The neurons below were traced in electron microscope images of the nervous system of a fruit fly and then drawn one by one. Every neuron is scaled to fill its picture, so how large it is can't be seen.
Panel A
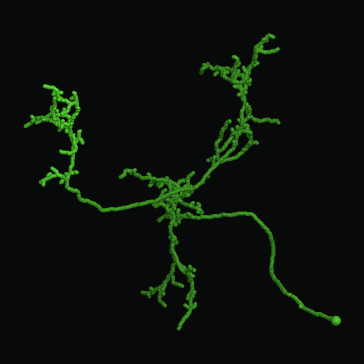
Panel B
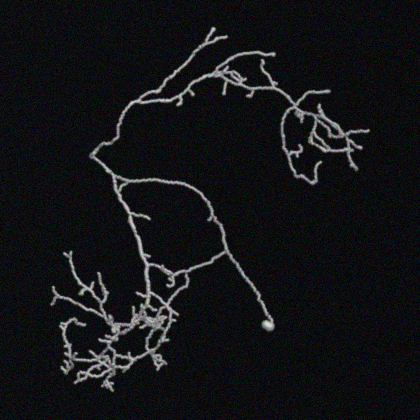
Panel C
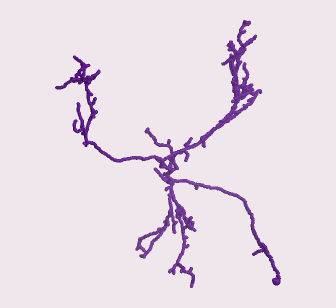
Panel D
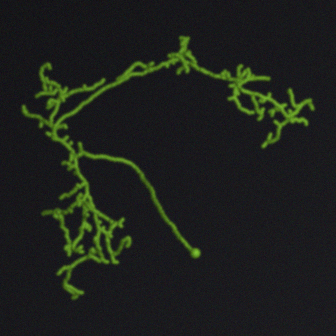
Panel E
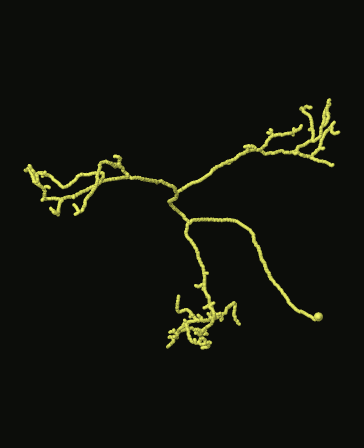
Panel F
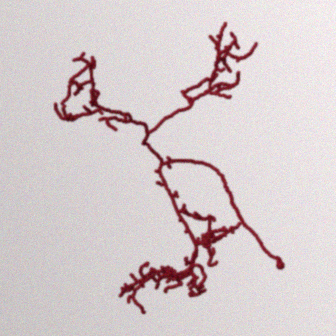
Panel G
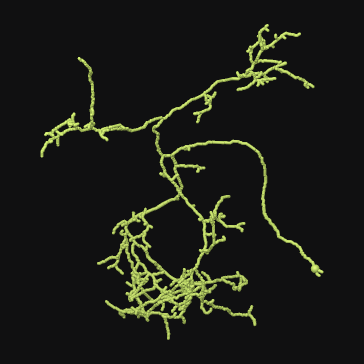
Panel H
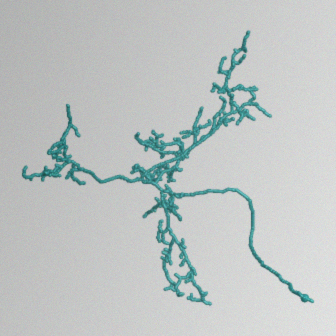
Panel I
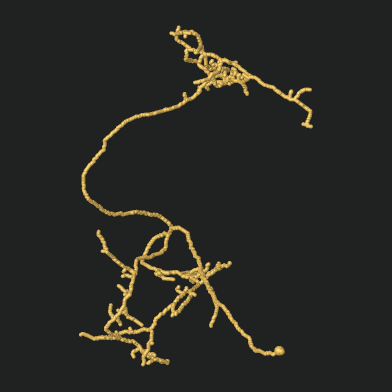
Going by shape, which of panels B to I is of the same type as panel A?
C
